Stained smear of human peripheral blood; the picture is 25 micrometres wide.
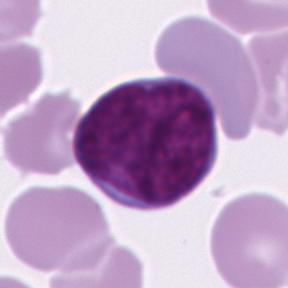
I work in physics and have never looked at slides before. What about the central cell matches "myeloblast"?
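Much of this cell matches the myeloblast.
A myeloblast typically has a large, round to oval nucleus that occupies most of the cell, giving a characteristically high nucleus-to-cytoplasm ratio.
Here the nucleus is rounded, about 12 micrometres across in a cell of about 12 micrometres, and fills about 90% of the cell's area.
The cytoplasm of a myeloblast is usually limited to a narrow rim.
In this cell it shows only as a thin pale blue crescent at the lower left, which fits. The rest is simply what is seen: a smooth, roughly round outline without surface projections, a shallow notch at the top edge of the nucleus, and no vacuoles.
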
